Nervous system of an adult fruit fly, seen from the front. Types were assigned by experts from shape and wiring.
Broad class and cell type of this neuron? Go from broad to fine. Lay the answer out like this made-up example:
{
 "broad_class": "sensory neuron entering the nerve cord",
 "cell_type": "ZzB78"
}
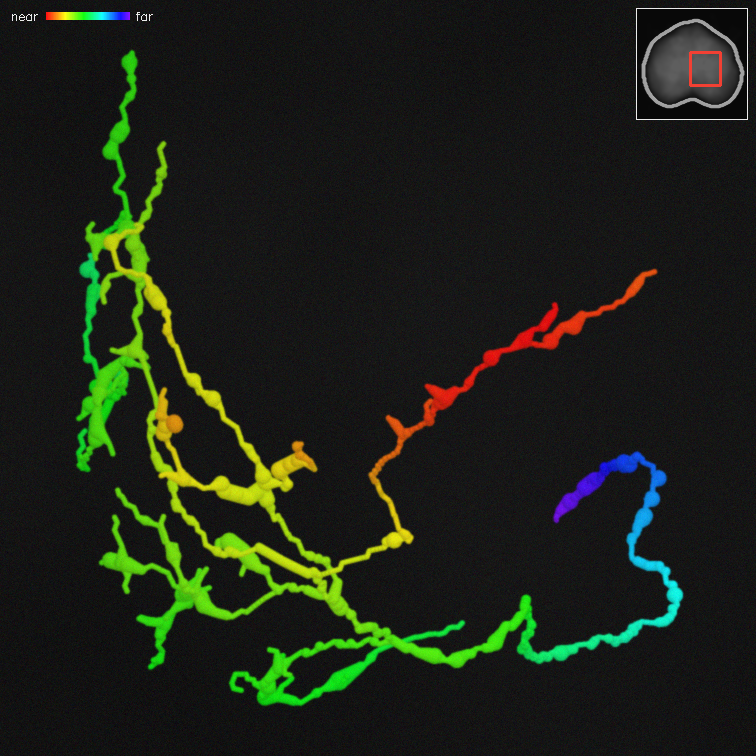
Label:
{
 "broad_class": "sensory neuron entering the nerve cord",
 "cell_type": "SNxx29"
}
